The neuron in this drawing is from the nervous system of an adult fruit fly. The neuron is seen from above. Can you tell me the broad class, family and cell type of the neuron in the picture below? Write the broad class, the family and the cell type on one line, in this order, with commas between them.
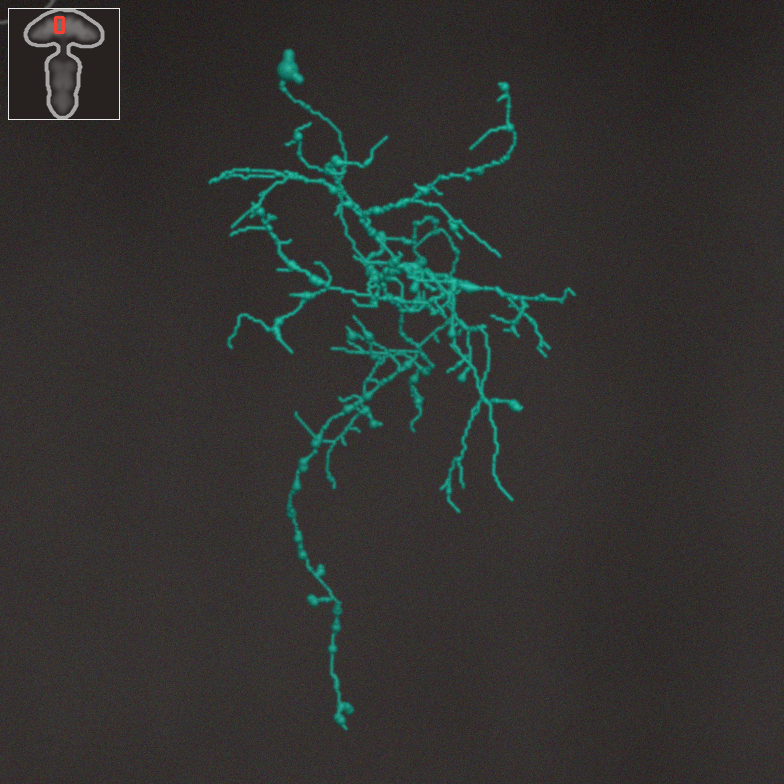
central-brain intrinsic neuron, hemilineage TRdl_b, CB2551b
